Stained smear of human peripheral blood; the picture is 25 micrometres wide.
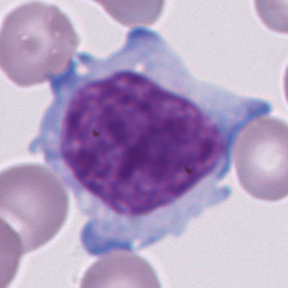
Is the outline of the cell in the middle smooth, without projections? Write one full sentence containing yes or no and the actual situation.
No, the outline of this cell is ragged or frayed, or it has projections, blebs or tags.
